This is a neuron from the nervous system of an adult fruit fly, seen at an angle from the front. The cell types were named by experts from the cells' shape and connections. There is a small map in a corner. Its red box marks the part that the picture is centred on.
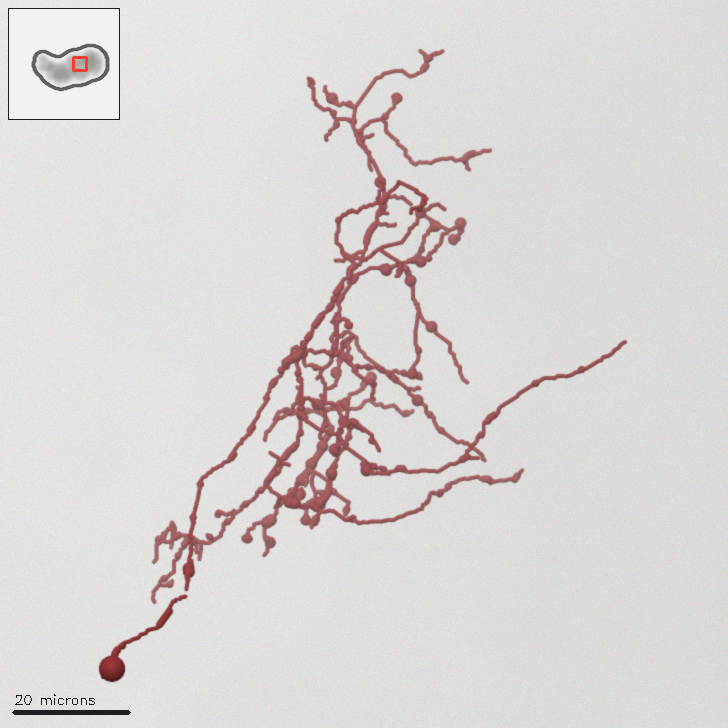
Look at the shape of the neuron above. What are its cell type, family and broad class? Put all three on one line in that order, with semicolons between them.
CB1128; hemilineage EBa1; central-brain intrinsic neuron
